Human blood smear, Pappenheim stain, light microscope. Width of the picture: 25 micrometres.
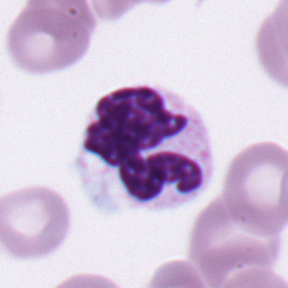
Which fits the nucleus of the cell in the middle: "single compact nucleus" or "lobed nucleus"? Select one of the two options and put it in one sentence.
This cell has a nucleus made up of distinct lobes.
